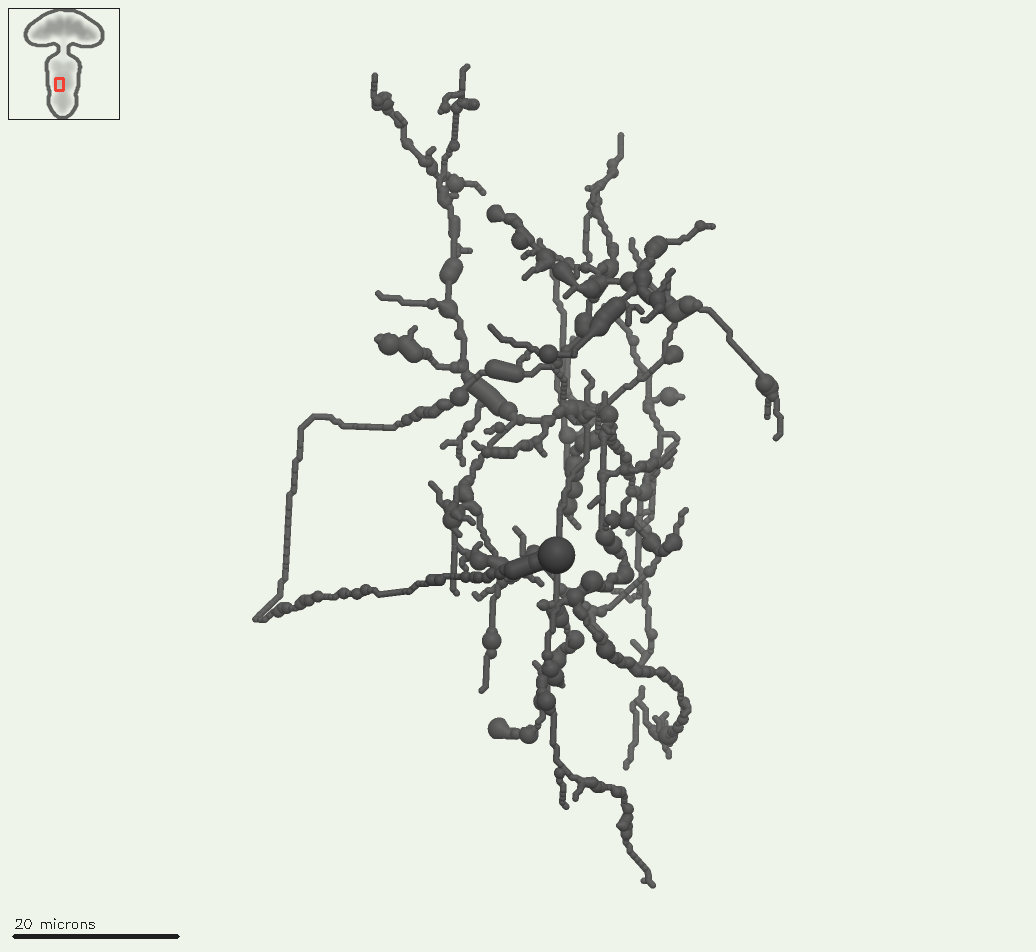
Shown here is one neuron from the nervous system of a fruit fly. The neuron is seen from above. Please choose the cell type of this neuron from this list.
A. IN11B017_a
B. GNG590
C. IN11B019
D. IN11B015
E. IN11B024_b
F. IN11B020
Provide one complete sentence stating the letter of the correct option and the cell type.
Under cell type, the neuron is listed as IN11B017_a, option A.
